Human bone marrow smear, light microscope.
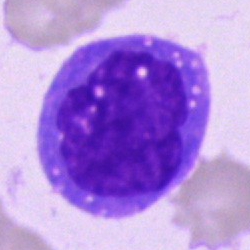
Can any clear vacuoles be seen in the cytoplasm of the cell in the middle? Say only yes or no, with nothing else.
Yes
